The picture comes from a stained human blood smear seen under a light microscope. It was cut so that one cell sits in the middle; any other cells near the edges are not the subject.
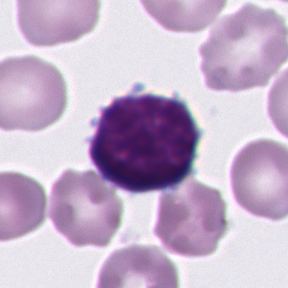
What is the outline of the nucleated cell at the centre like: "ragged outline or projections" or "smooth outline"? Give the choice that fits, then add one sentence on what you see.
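Ragged outline or projections. Small pale blue projections stick out from the edge of the cell.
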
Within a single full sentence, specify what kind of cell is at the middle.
The centered cell in this crop is a lymphocyte.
